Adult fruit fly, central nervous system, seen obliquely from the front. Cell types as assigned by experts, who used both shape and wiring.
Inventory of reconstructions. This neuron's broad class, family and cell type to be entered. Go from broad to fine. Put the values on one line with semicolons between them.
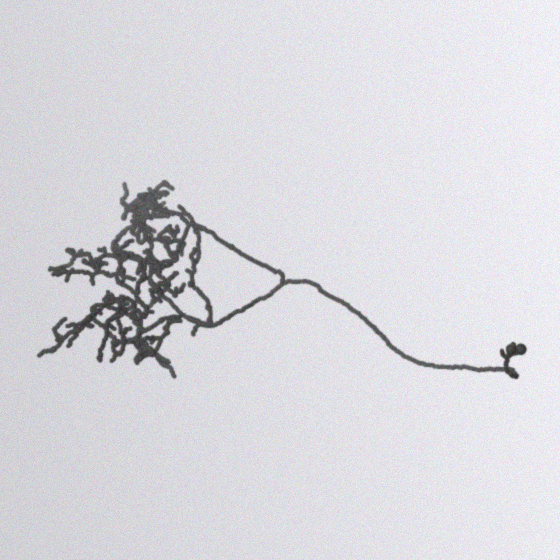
central-brain intrinsic neuron; hemilineage LHl2_dorsal; SMP002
